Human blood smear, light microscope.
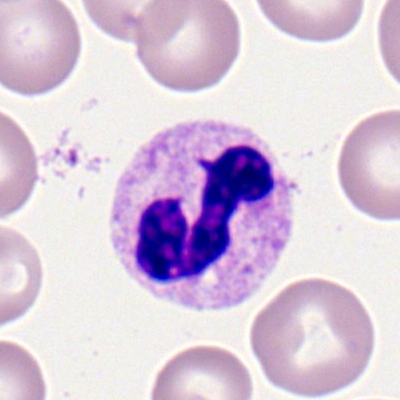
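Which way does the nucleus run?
Diagonally, from lower left to upper right.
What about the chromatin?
It is dark purple and coarsely clumped.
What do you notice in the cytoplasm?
It is abundant and pale pinkish-lilac, with fine lilac granules scattered throughout.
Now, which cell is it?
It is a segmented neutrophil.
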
